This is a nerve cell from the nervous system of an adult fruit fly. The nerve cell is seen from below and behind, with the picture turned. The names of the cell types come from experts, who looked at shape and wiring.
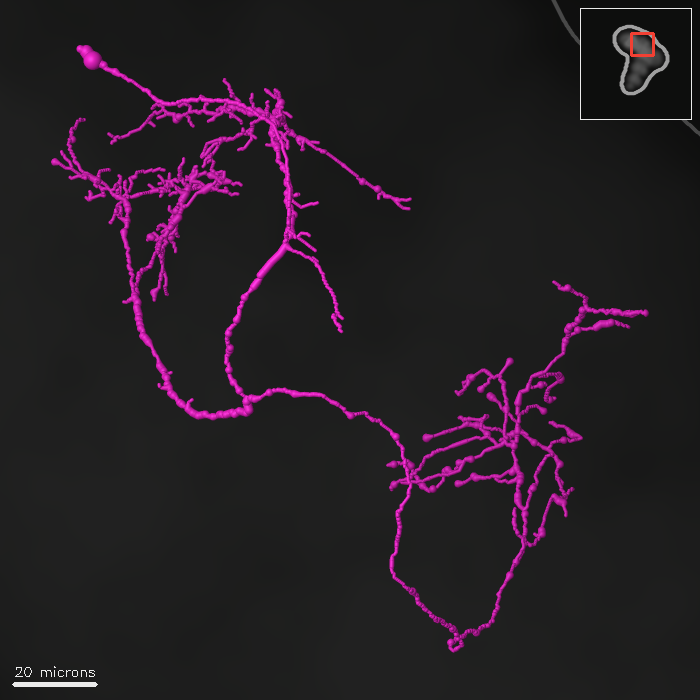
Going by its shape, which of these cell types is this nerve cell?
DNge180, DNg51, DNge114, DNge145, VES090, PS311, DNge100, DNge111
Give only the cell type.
VES090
